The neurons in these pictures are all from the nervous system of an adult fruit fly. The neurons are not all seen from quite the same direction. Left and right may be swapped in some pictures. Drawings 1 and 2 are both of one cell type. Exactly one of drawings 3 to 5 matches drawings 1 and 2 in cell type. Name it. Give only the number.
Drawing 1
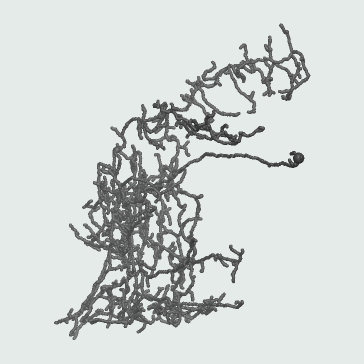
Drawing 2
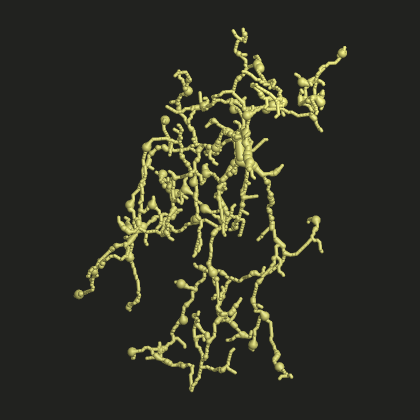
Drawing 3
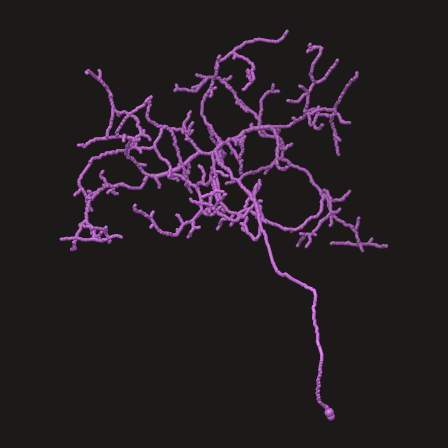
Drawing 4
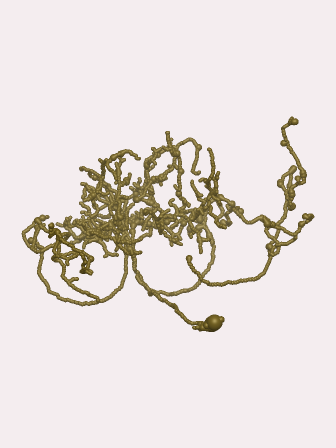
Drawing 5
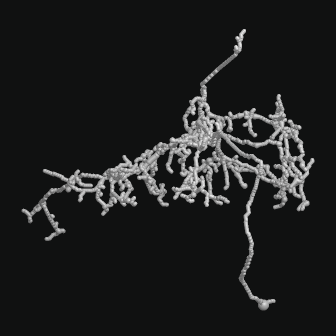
4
